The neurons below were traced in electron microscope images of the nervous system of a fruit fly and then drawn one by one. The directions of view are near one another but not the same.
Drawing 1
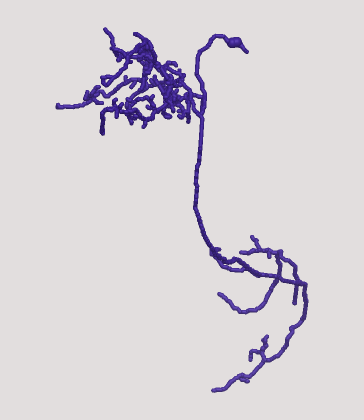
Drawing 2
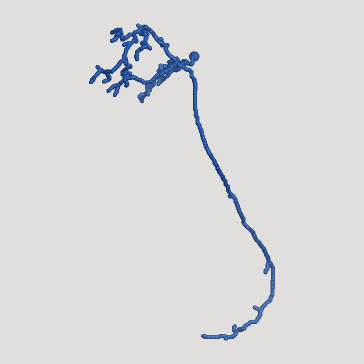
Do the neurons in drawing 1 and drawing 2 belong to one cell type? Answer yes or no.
yes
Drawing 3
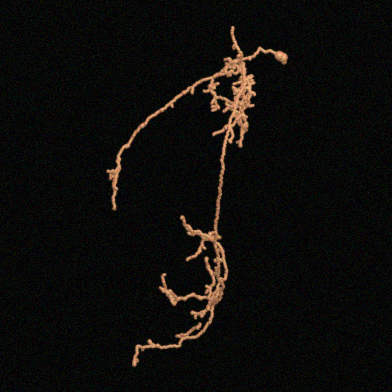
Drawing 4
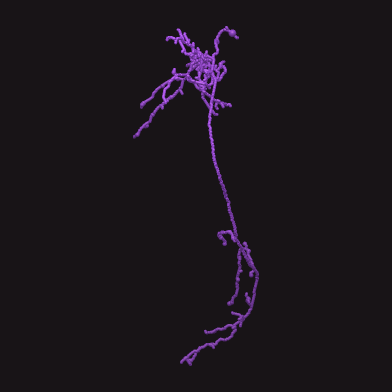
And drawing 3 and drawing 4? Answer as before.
yes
